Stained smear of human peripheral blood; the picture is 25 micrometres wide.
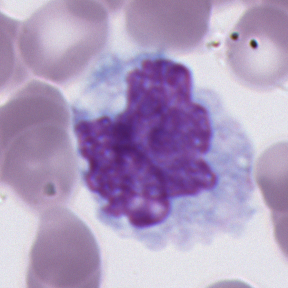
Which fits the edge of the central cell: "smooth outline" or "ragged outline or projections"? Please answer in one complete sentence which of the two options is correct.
The border of the cell is ragged or frayed, or shows projections, blebs or tags.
